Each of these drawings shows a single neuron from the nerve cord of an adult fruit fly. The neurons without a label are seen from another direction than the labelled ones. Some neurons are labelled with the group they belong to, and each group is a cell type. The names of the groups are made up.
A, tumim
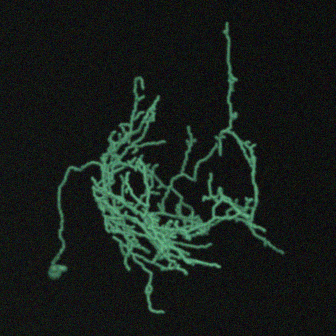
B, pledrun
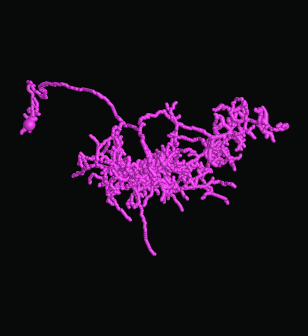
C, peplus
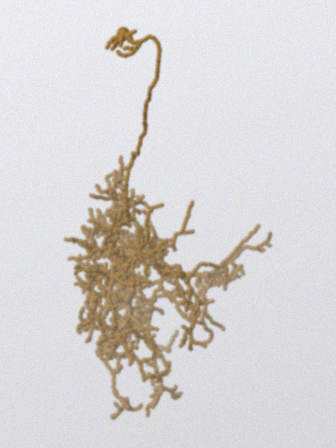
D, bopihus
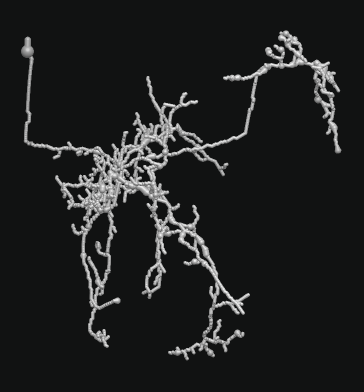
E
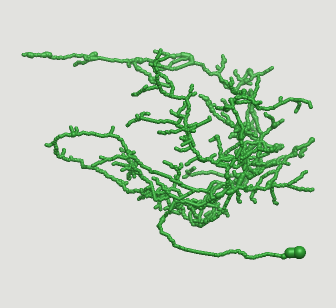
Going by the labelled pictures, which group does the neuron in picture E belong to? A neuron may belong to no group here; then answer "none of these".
tumim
